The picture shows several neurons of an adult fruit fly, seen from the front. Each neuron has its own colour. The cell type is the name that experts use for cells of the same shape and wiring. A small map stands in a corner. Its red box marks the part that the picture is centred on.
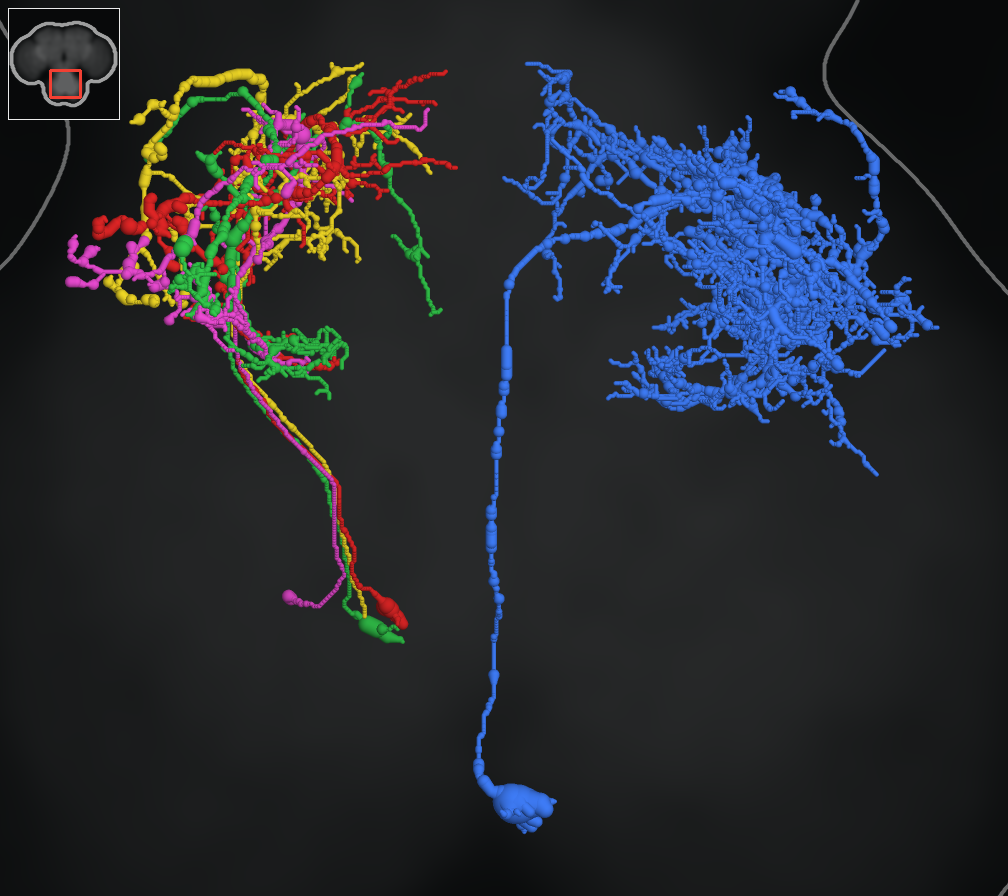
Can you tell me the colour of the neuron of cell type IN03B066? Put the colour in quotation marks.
"magenta"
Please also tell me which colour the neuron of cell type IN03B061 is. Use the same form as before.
"red"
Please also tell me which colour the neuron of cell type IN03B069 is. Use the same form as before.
"green"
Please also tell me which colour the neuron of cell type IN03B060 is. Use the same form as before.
"yellow"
